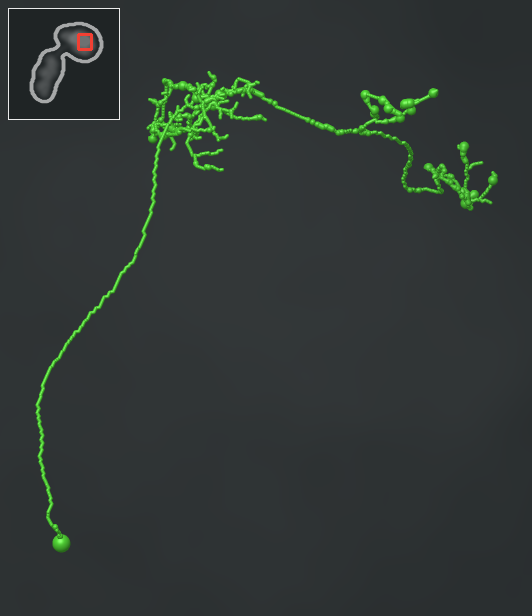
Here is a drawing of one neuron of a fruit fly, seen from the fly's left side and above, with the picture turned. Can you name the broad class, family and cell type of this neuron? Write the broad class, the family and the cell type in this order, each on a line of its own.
central-brain intrinsic neuron
class CX
FS1A_c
